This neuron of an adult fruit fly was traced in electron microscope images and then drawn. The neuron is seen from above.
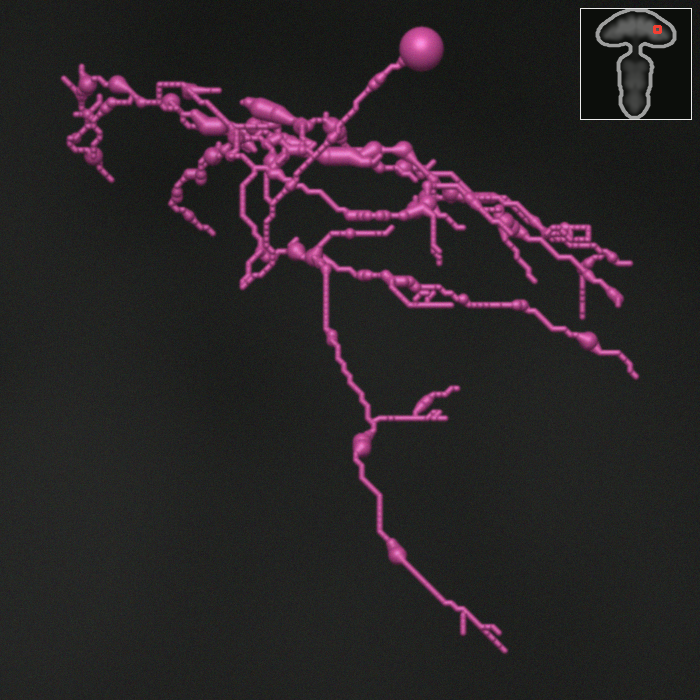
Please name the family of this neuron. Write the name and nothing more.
Cm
